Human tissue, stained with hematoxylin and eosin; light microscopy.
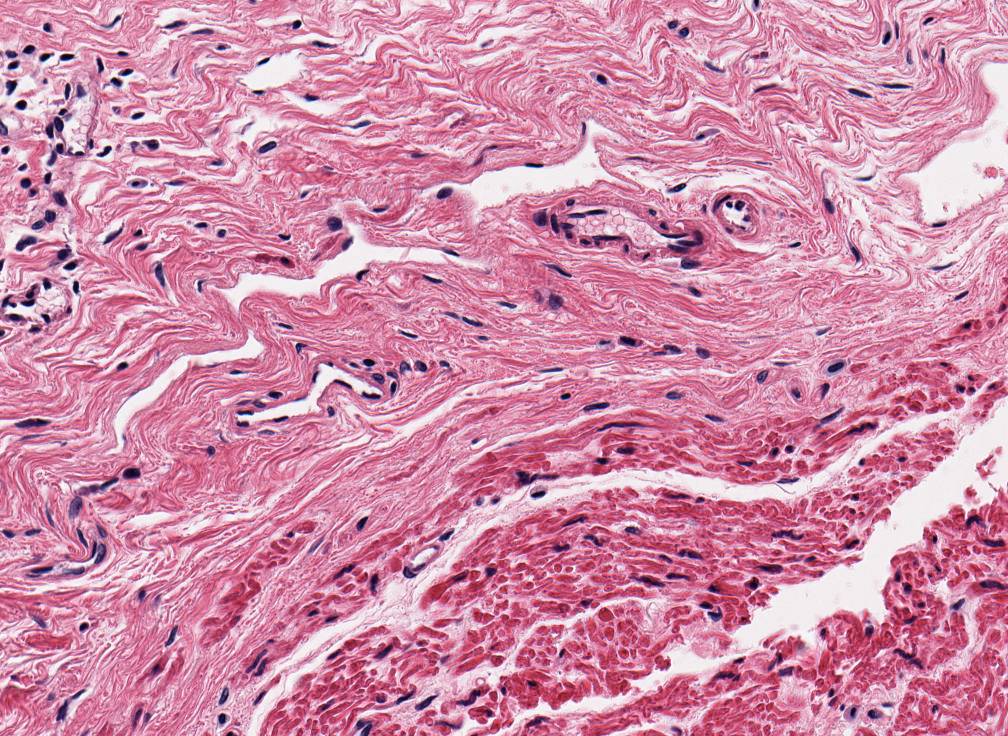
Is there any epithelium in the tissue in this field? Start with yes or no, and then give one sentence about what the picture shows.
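No. No epithelium is present anywhere in the field.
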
